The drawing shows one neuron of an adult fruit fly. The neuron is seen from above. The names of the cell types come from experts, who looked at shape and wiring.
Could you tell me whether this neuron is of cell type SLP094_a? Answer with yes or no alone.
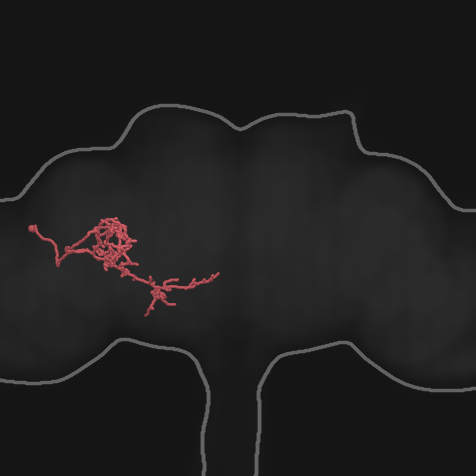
yes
